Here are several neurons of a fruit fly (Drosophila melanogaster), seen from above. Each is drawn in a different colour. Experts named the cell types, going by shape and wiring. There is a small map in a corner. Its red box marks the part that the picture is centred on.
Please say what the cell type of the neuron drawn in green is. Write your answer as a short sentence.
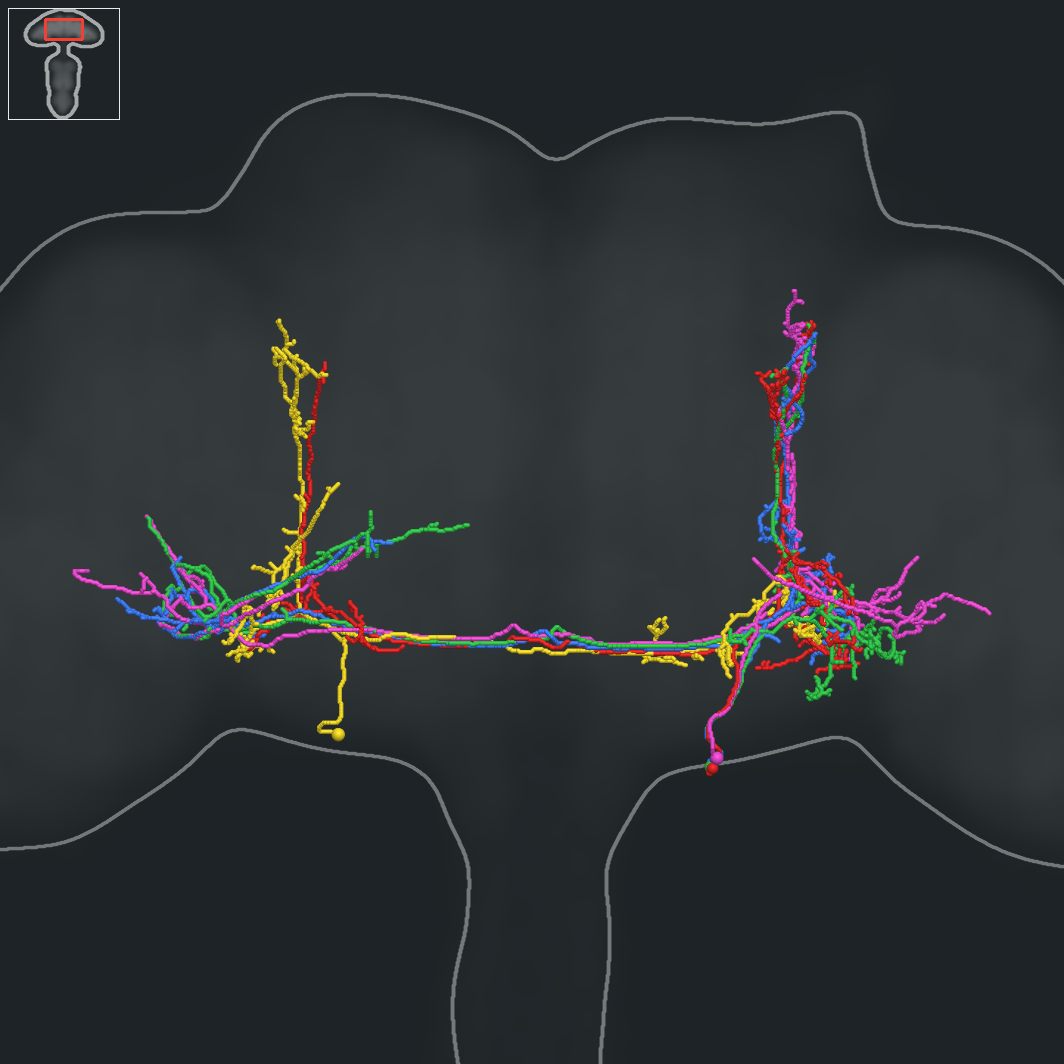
The cell type is CB3140.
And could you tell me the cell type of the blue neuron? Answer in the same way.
The cell type is CB3204.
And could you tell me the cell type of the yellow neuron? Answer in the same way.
The cell type is CB2294.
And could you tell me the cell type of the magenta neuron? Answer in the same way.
The cell type is WED168.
